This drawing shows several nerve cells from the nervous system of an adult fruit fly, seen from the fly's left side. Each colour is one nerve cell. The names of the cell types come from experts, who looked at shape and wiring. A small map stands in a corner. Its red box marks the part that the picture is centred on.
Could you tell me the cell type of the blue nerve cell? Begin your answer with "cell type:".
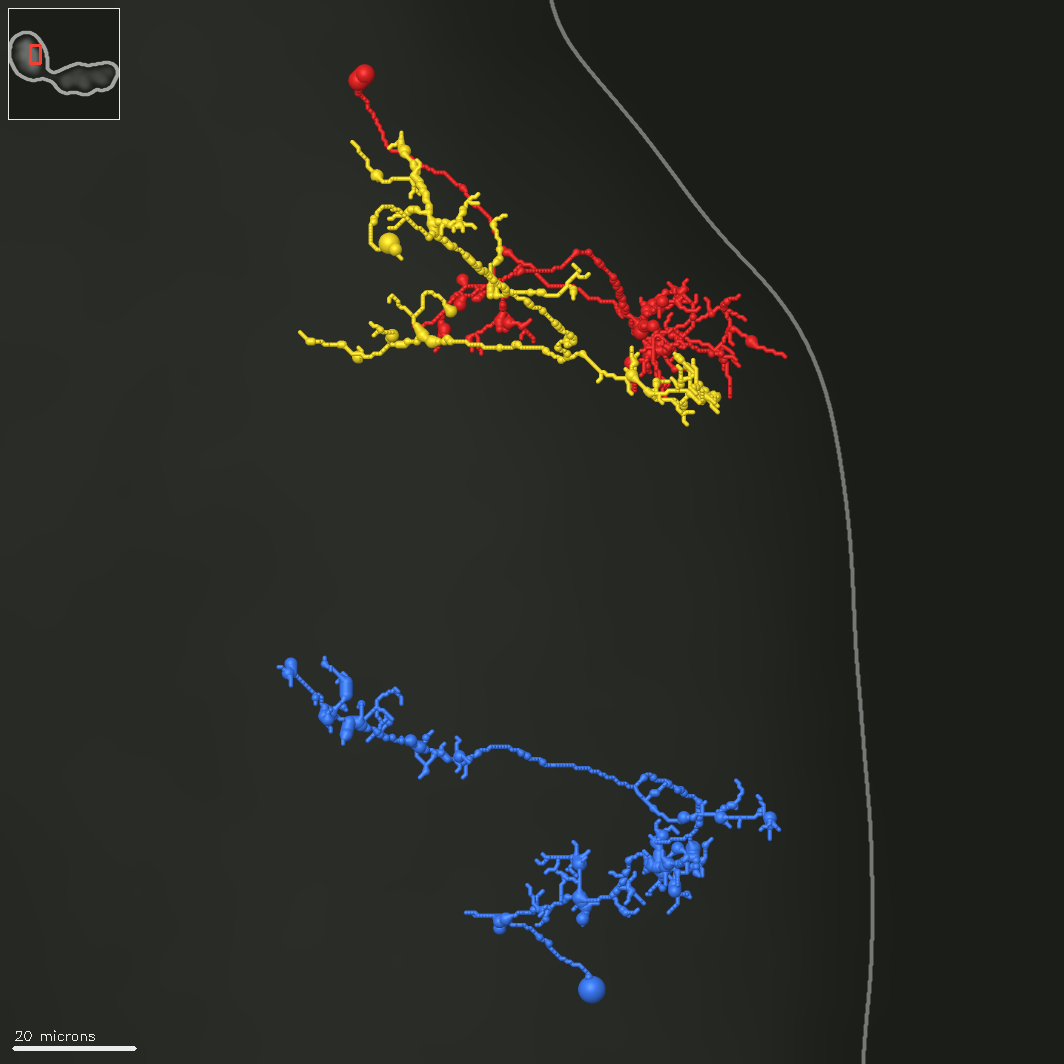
cell type: TmY5a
